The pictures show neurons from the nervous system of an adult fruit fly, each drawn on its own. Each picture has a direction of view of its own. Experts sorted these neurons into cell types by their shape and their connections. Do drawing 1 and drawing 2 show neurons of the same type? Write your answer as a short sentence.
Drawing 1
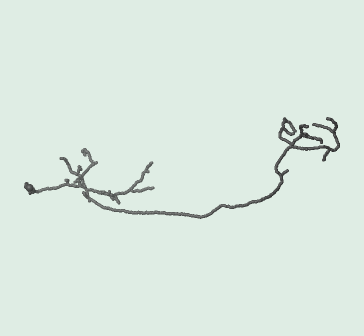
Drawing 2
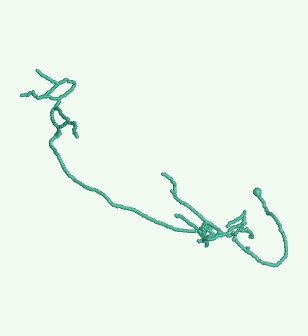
They are of different cell types.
